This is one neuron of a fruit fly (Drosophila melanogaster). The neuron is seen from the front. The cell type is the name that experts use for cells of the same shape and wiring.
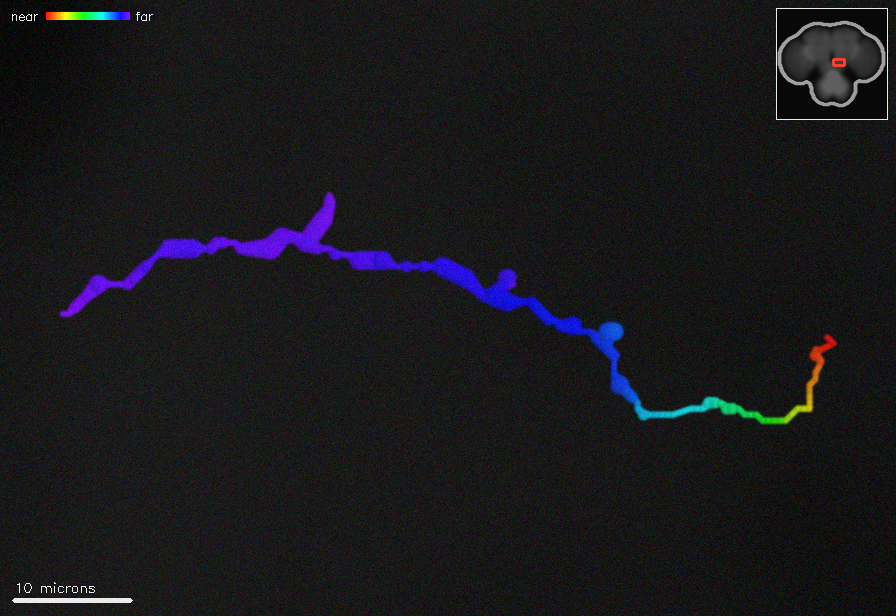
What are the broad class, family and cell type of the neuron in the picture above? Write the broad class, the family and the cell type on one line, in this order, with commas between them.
sensory neuron entering the brain, class mechanosensory, JO-ED2_a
